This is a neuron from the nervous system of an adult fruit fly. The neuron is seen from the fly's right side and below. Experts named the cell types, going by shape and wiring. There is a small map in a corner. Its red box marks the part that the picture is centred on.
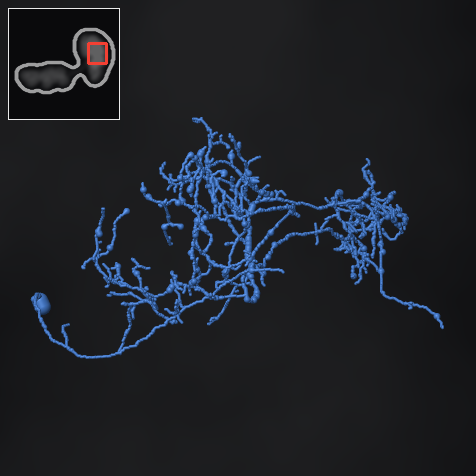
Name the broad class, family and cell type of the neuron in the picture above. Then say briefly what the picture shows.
This is a central-brain intrinsic neuron. Its family is hemilineage DL1_ventral. Its cell type is CL269. Dozens of branch ends can be seen. As drawn here it is wider than it is tall.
